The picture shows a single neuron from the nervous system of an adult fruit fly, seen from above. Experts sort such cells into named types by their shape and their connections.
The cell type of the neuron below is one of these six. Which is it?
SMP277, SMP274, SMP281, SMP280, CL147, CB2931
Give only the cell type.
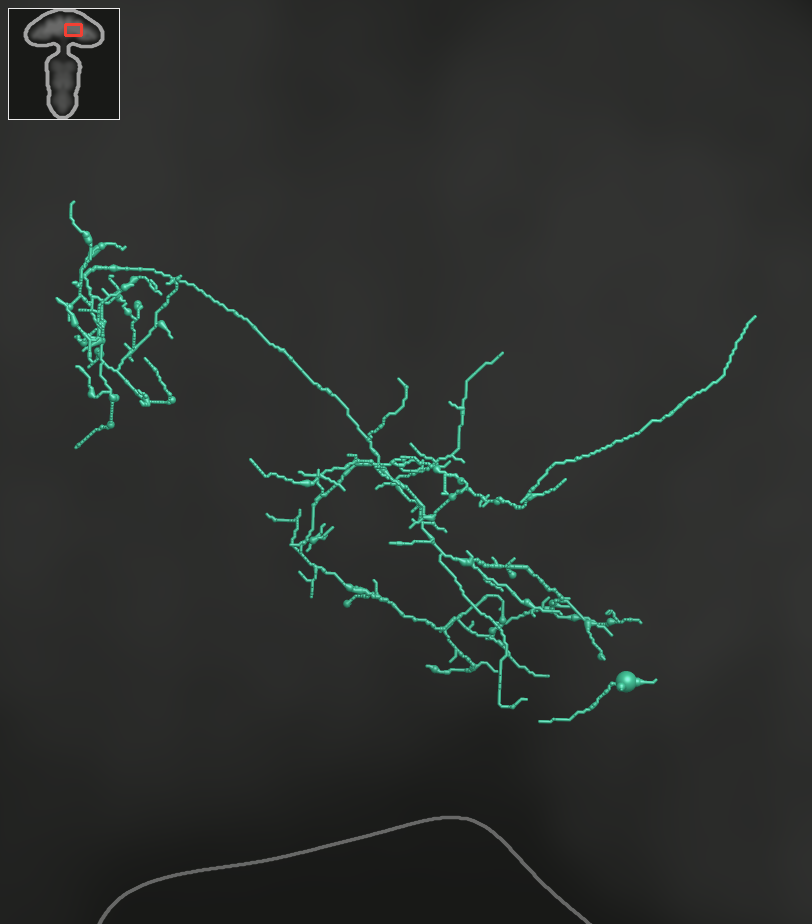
SMP277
